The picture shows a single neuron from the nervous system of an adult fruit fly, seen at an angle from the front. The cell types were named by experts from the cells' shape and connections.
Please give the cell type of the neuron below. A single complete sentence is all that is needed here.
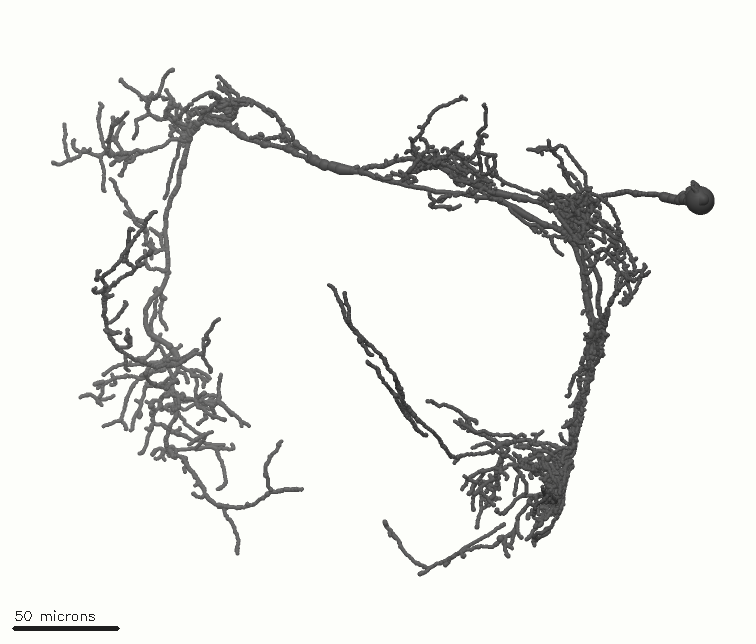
The cell type LHPV6q1 is the type of this neuron.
